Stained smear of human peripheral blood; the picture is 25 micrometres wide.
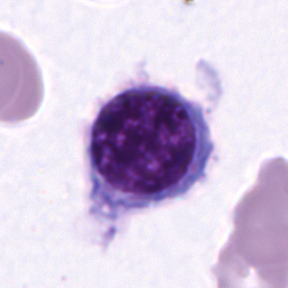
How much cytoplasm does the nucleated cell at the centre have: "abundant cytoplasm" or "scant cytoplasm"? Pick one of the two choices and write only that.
Scant cytoplasm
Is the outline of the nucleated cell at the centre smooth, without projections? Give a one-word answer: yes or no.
No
